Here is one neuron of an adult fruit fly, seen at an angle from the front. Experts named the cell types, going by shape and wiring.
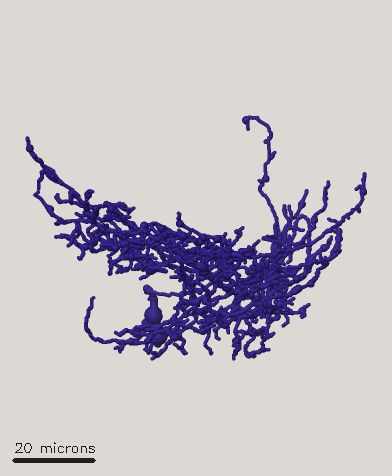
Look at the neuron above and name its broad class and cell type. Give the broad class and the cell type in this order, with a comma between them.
central-brain intrinsic neuron, GNG190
